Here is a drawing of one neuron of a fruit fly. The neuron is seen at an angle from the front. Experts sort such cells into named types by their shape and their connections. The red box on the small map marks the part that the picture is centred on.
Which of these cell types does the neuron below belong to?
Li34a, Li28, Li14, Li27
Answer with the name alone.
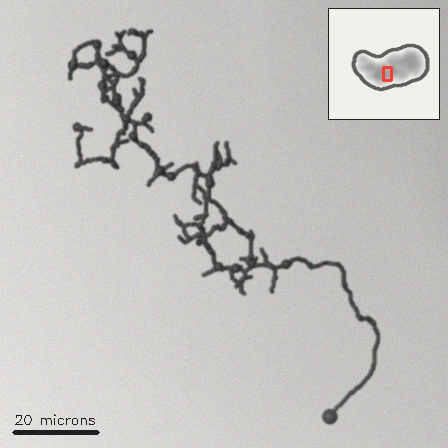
Li27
